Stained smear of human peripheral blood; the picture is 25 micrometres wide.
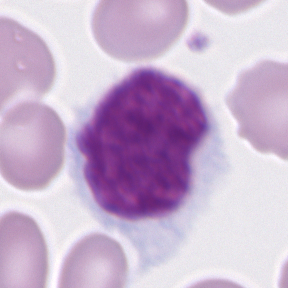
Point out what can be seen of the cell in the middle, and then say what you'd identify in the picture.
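Starting with the nucleus: it is roughly round, with a shallow notch on its right side. Next, the chromatin is dark purple and coarsely clumped. No nucleoli can be made out. Finally, no granules are visible in the cytoplasm. The cell in the middle is a hairy cell.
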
